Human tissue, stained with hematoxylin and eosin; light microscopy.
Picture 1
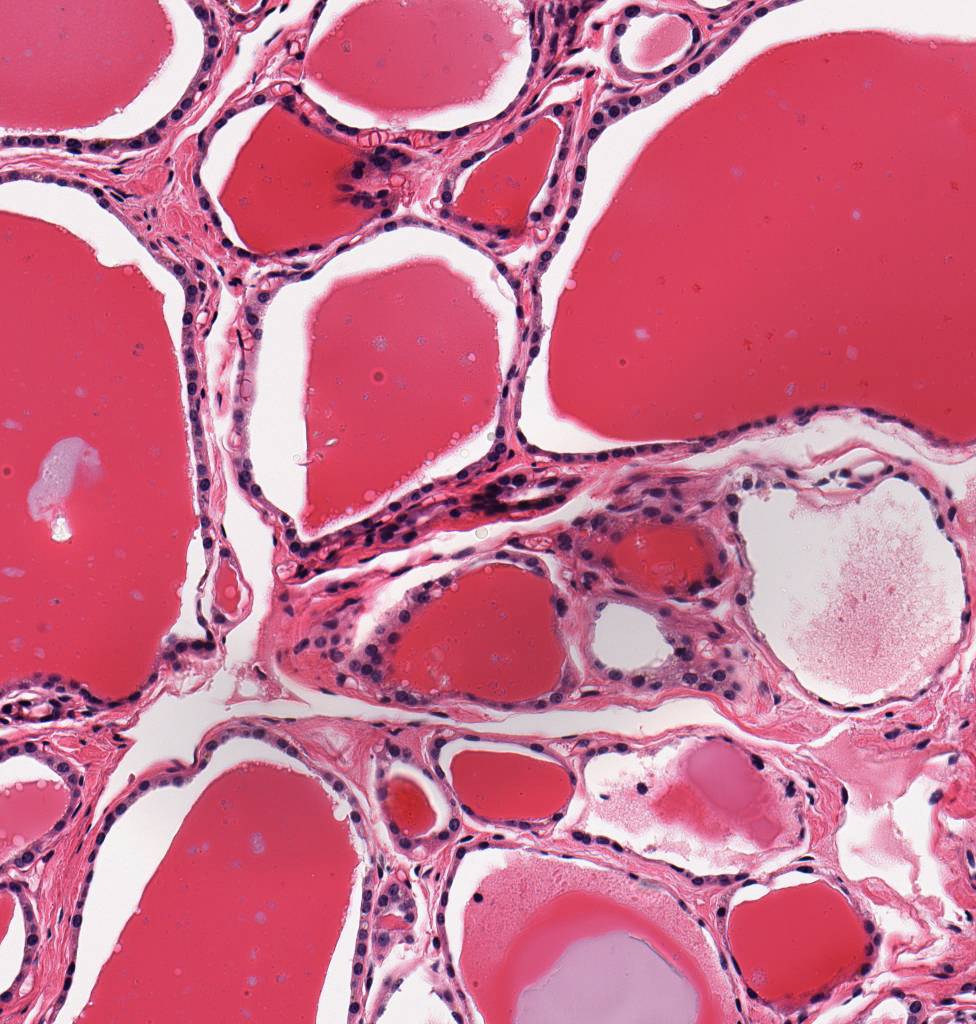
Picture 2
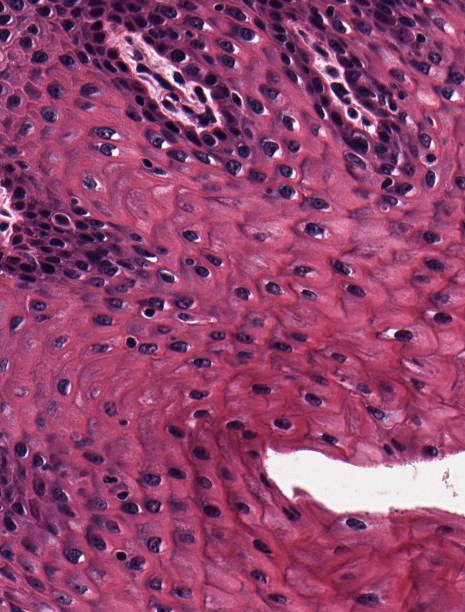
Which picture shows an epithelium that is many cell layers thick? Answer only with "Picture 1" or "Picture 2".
Picture 2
